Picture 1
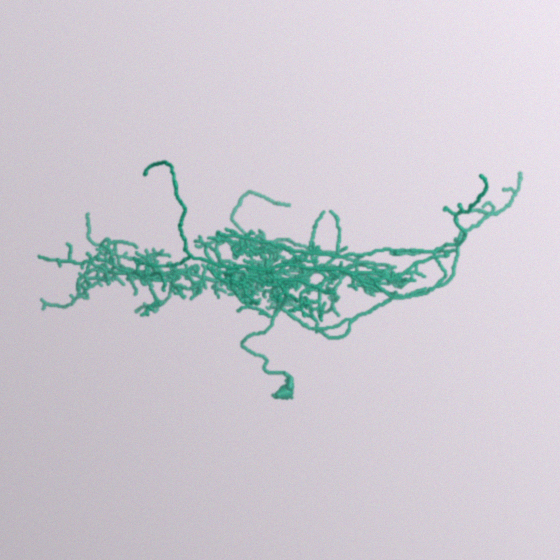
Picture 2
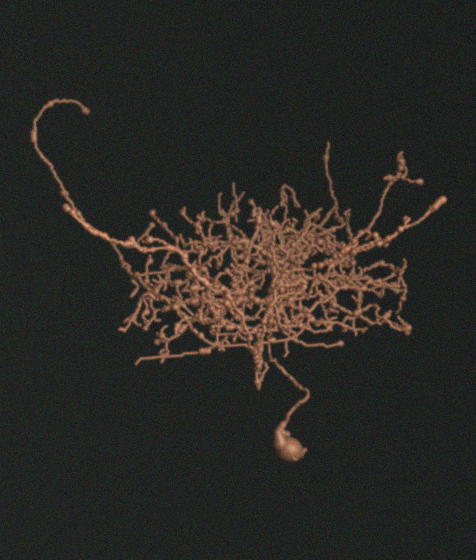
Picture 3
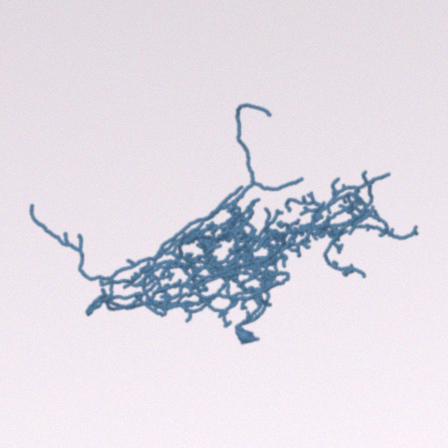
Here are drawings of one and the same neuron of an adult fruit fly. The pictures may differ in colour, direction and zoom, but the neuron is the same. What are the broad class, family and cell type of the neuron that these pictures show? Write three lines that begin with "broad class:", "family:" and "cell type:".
broad class: nerve-cord intrinsic neuron
family: hemilineage 00A
cell type: IN00A010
